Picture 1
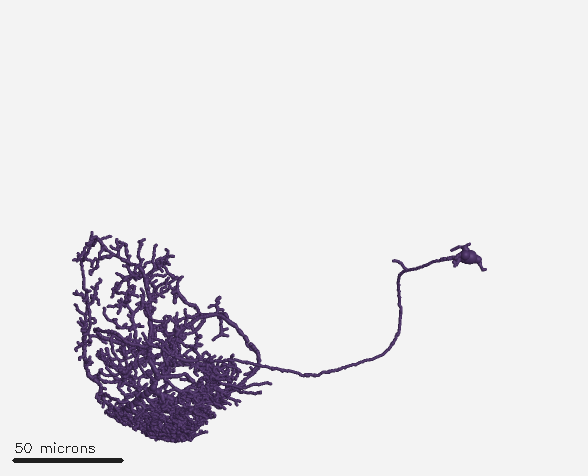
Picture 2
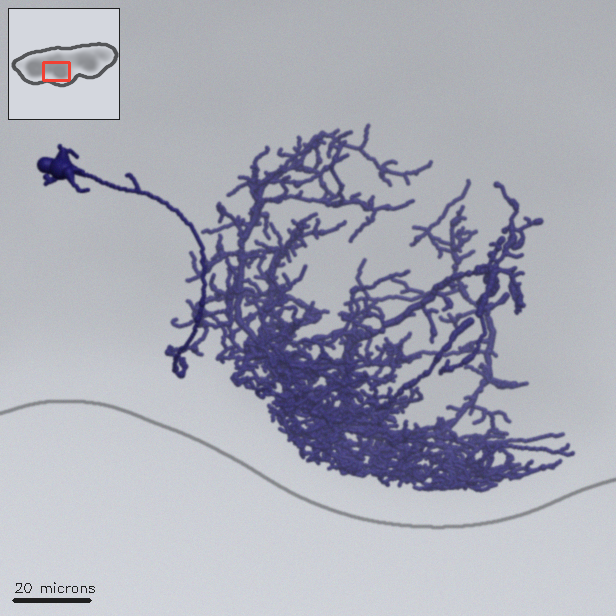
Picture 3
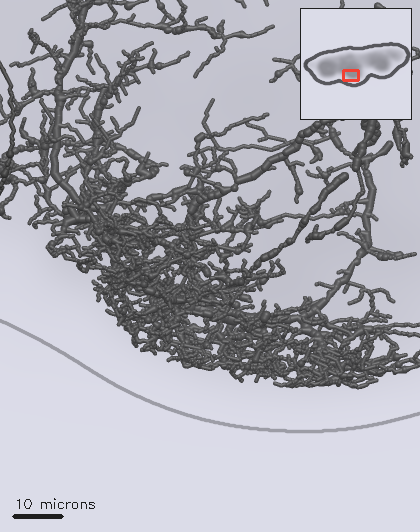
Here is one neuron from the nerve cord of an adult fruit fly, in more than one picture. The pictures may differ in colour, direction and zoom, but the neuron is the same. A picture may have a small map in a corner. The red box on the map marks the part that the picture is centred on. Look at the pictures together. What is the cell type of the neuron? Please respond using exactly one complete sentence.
With respect to cell type, this neuron is IN01A012.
